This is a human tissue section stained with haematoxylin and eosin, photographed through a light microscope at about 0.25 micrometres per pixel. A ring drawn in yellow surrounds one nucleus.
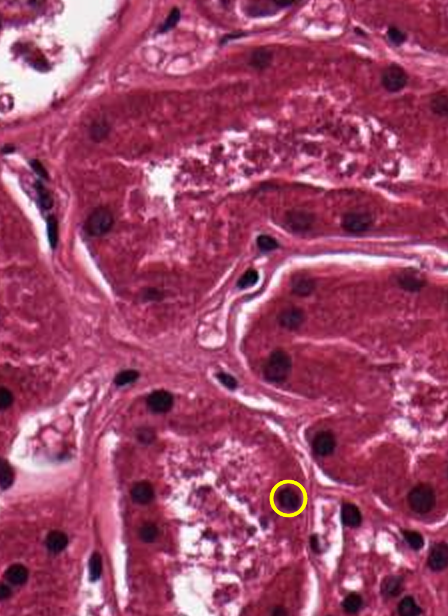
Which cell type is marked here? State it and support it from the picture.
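Proximal tubule cell. The nucleus is round, with a smooth edge, and is darkly and fairly evenly stained. The nucleus sits toward the outer side of the cell, near the tubule's outer boundary rather than near the lumen. The cytoplasm is plentiful, pink and finely granular, with no sharp border visible between this cell and its neighbours. The cell is part of a tubule lining: on one side it faces a lumen filled with pale, frothy, fragmented material, and on the other it lies along a thin pale strip of tissue separating it from the next tubule.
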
